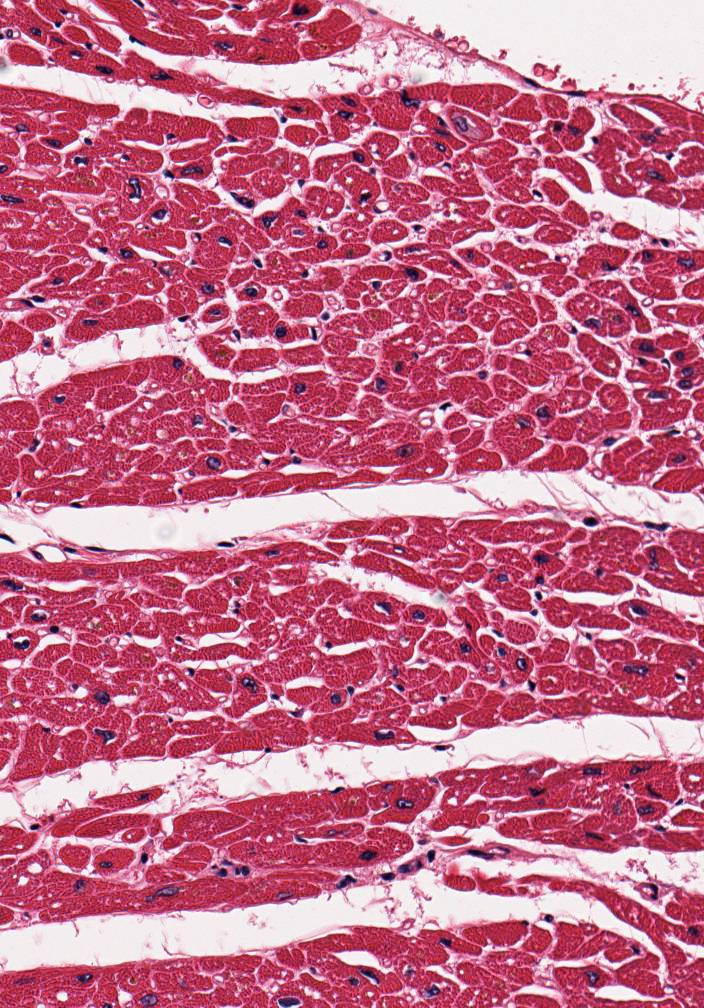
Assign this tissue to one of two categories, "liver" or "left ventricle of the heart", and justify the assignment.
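It is left ventricle of the heart, not liver. Point one: the muscle lies in broad bands, parted by long empty clefts, crossing the field roughly from left to right.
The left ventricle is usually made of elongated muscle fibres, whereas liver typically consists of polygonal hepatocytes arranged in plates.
Point two: the nuclei sit in the centre of the fibres rather than at their edges, some within a small pale clear halo. Point three: the fibre cytoplasm is abundant and deep red.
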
